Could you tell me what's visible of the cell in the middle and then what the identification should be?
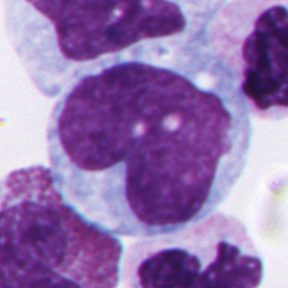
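Outline first: round and smooth. Nucleus next: cut by a deep notch entering from its lower left side. Chromatin: fine and evenly spread rather than in coarse dark clumps. Cytoplasm: one small clear spot above the nucleus's upper right part. The cell is a monocyte.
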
